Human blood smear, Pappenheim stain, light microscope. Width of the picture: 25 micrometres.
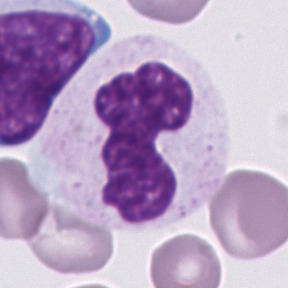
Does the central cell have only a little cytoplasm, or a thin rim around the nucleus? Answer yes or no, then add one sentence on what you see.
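No. The cytoplasm is abundant and pale greyish-lilac.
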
